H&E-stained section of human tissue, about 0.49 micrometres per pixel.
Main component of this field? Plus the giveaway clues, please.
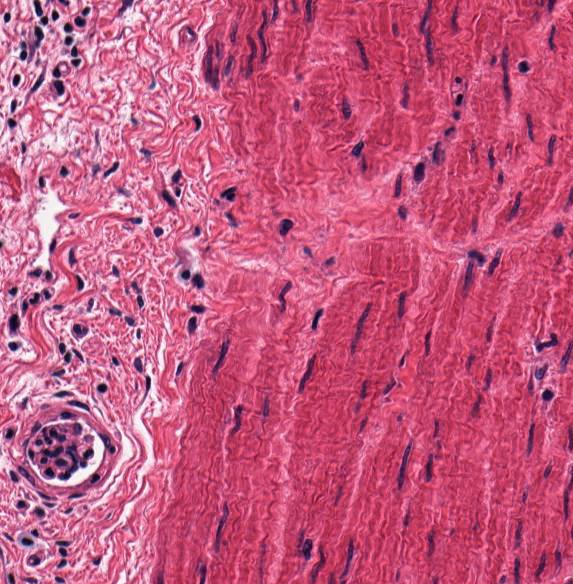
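Smooth muscle occupies the right two-thirds of the field, with loose connective tissue in the left third. Its elongated, cigar-shaped nuclei lie in line with the fibres.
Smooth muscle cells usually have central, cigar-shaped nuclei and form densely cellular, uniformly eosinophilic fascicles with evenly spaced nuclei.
On the left, wavy pink collagen fibres carry scattered small dark nuclei.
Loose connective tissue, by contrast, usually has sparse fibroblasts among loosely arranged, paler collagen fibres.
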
